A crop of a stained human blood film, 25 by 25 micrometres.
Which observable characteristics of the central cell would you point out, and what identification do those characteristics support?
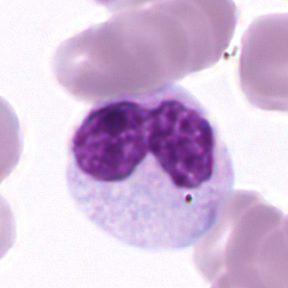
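Most of the cytoplasm lies below the nucleus, which sits in the upper half of the cell. Its chromatin is dark purple and coarsely clumped, with paler gaps showing between the clumps. The cytoplasm is abundant and pale lilac, and it's filled with fine, dust-like lilac granules. So this one is a band neutrophil.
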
